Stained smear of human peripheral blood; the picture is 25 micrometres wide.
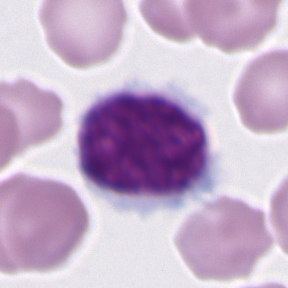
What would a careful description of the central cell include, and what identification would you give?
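Nucleus oval, wider side to side than top to bottom, about 11 by 9 micrometres. Chromatin dark purple, coarsely clumped into streaky masses. Cytoplasm a thin rim only. Fine, short, hair-like projections along the cell margin. Hairy cell.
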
